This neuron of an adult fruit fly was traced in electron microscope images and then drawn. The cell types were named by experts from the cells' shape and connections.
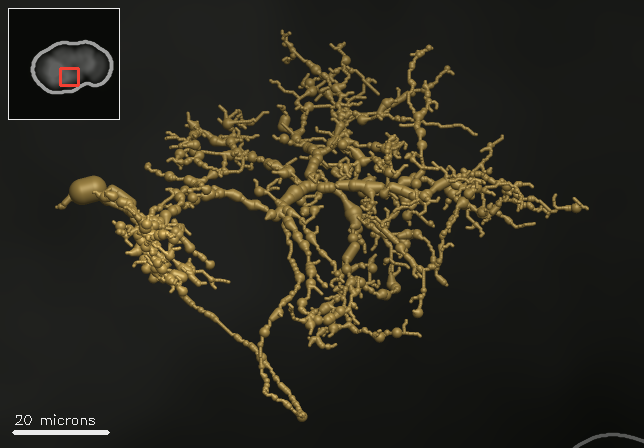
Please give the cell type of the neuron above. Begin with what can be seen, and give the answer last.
Its cell body lies on the left of the picture. From left to right in the picture it spans about 110 microns. More than a hundred branch ends can be seen. This is a central-brain intrinsic neuron. It is of cell type GNG132.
